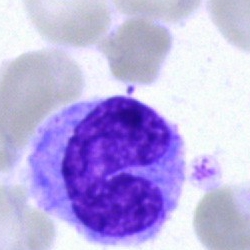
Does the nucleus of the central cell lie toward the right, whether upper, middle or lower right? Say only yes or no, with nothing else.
Yes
